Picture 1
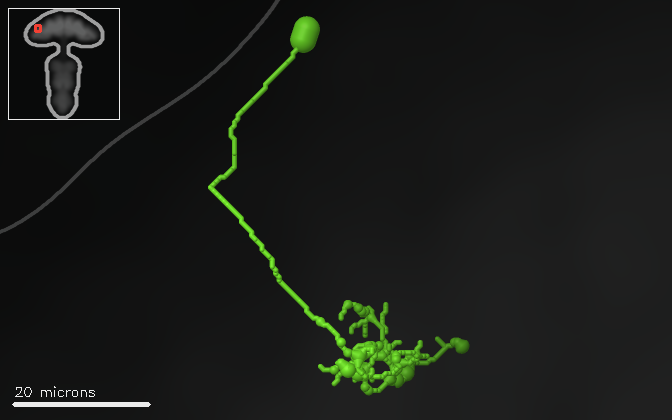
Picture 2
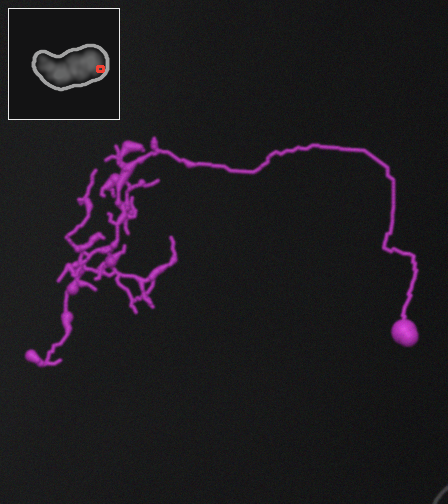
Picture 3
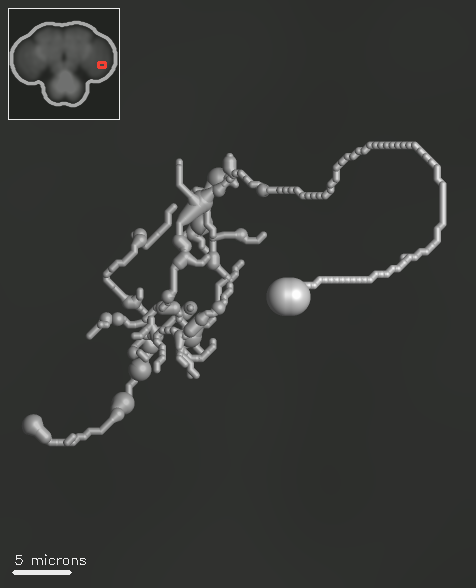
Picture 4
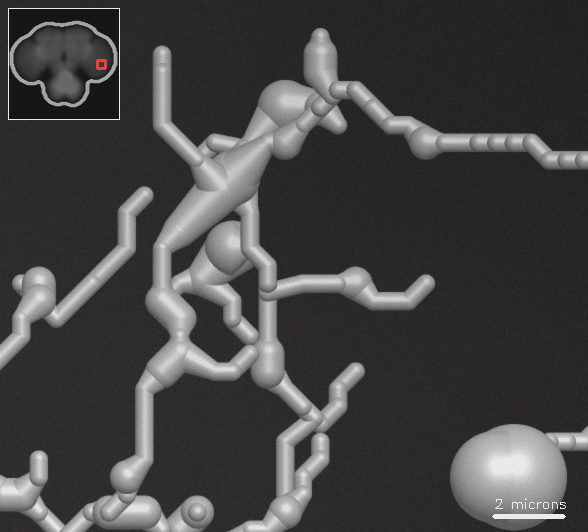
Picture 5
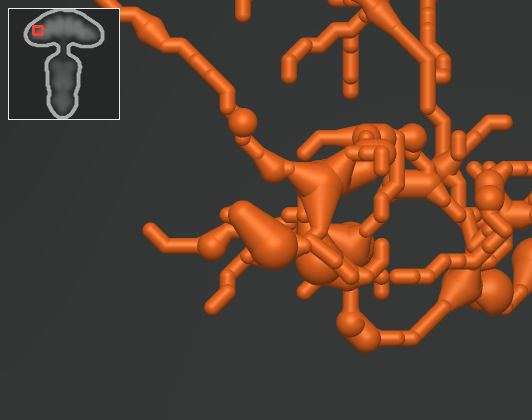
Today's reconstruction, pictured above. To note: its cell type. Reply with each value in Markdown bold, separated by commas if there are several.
**Cm2**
